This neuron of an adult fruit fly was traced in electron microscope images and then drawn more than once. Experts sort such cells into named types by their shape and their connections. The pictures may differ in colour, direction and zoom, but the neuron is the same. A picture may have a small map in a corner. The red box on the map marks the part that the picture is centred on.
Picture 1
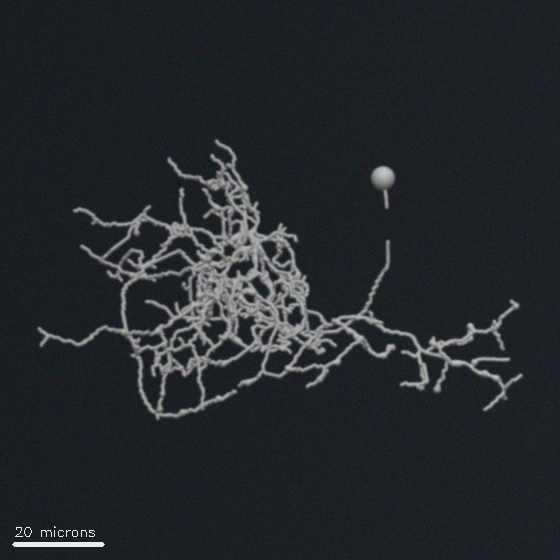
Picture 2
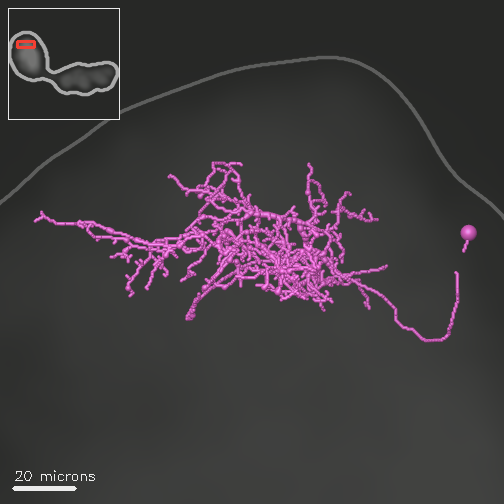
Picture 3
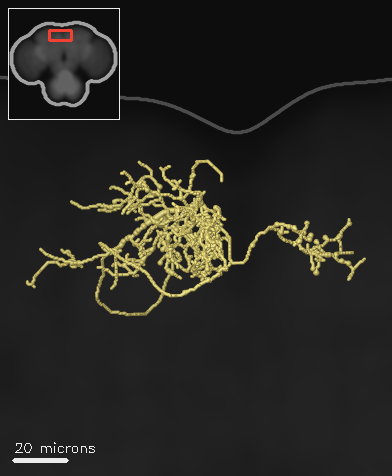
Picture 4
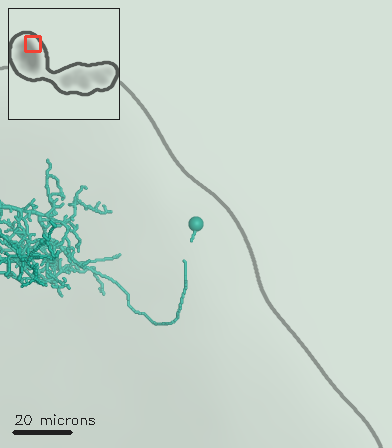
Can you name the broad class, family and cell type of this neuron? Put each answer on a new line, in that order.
central-brain intrinsic neuron
hemilineage DM3_dorso_medial
SMP516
